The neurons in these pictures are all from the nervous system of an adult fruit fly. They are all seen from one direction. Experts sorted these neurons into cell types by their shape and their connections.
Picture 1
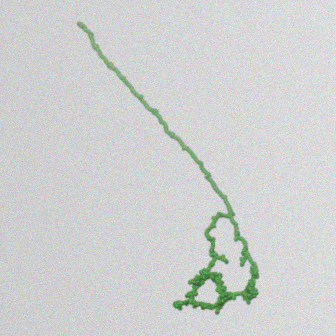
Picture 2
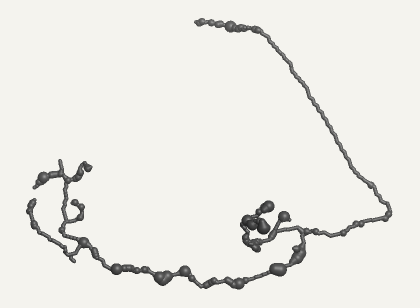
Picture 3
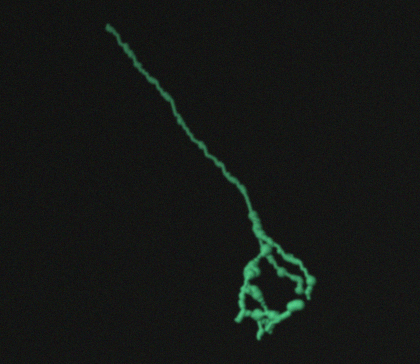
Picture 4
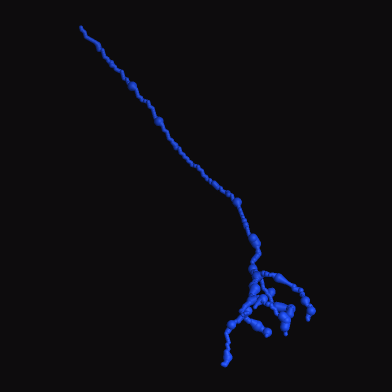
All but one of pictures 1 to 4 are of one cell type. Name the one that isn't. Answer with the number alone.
2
